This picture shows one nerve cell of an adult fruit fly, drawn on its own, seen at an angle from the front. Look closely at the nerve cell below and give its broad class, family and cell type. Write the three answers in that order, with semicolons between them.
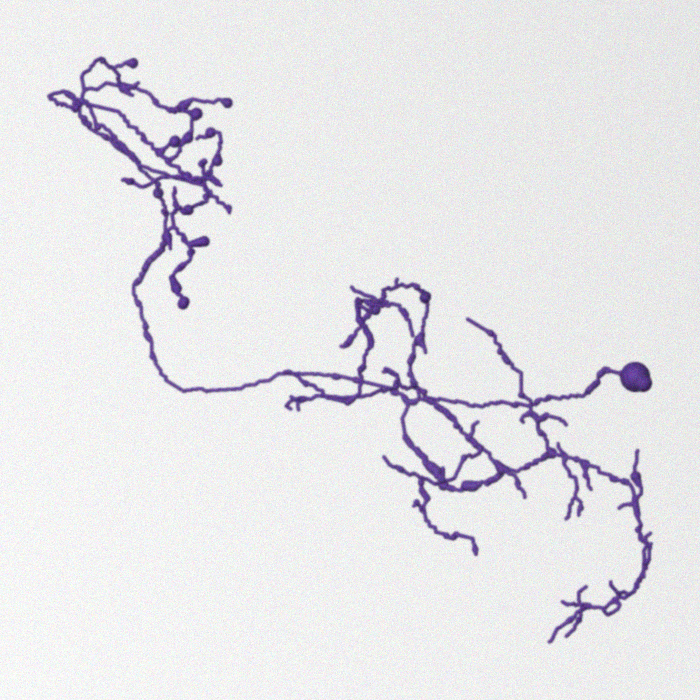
central-brain intrinsic neuron; hemilineage LHp3; CB2148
